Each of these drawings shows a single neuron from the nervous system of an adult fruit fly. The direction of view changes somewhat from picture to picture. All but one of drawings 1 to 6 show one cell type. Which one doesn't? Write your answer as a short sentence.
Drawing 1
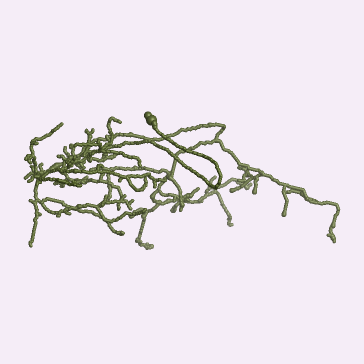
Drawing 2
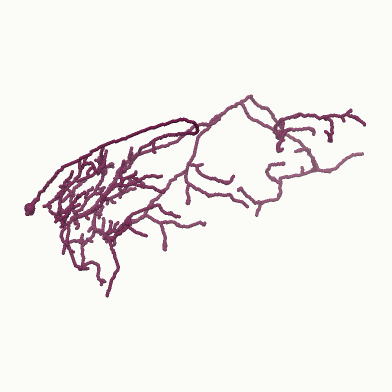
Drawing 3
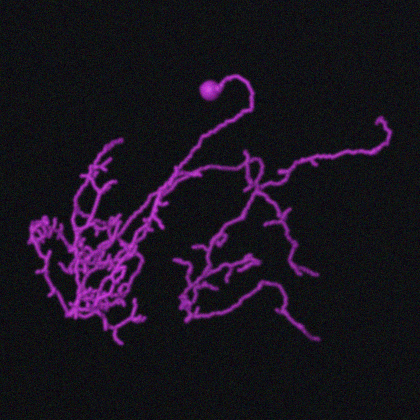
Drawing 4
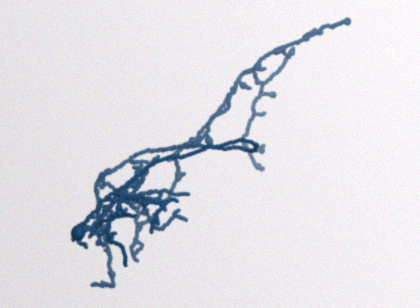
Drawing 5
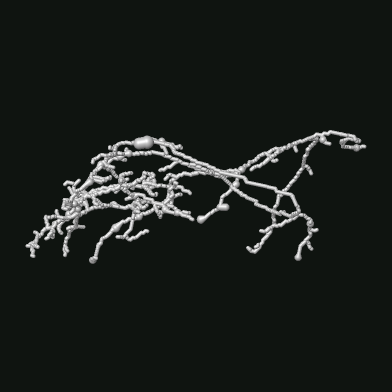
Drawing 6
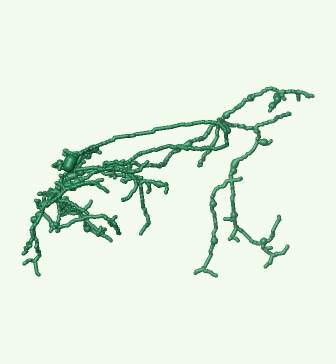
Drawing 3 shows a neuron of another cell type.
